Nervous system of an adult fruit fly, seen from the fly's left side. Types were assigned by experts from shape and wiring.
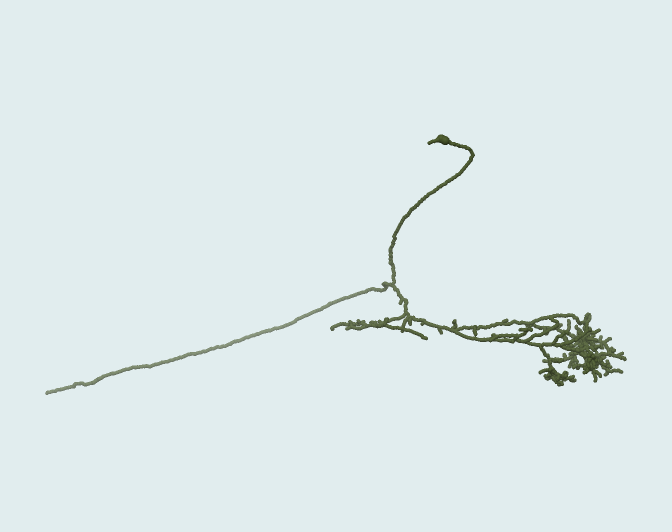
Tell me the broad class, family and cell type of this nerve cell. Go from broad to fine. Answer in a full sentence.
A nerve-cord intrinsic neuron of hemilineage 23B, type IN23B047.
